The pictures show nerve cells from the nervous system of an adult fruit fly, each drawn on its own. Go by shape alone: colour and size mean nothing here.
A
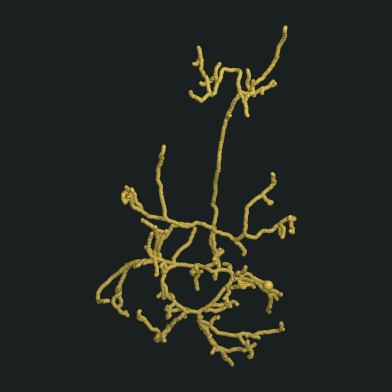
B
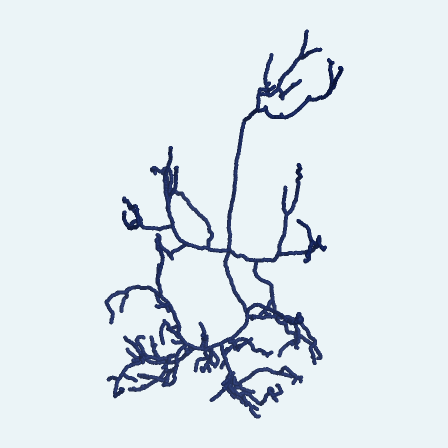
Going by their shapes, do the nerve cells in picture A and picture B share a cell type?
yes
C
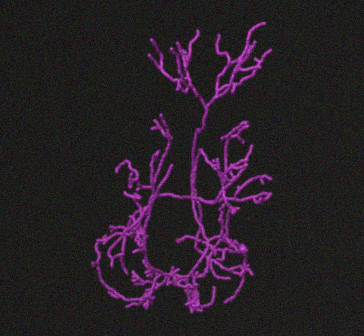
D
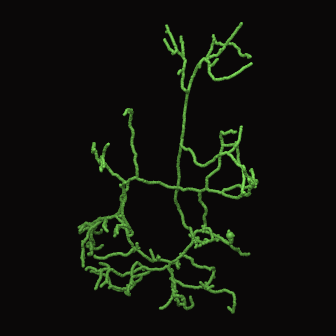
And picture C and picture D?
no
